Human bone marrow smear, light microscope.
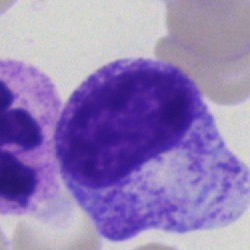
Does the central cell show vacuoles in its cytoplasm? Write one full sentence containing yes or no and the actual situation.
No, there is no vacuole to be seen in the cytoplasm of this cell.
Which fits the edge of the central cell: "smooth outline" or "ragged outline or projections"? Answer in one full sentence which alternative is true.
The edge of this cell is rough.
